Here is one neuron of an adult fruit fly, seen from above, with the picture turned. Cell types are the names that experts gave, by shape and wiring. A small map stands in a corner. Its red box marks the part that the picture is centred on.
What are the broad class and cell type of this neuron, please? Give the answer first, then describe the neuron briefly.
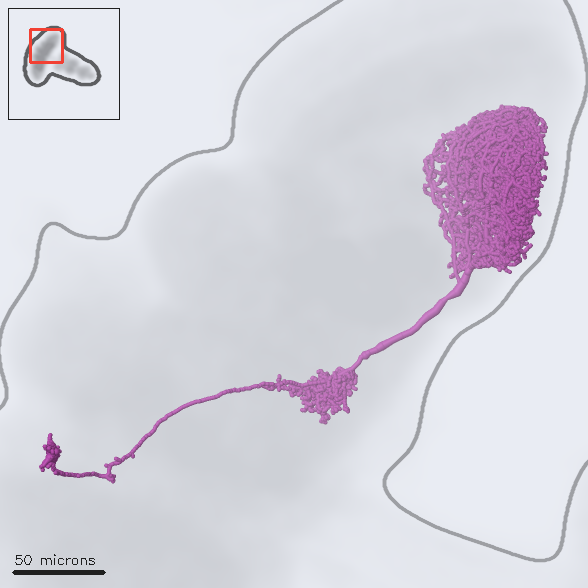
It is a visual centrifugal neuron. It is of cell type DCH. From left to right in the picture it spans about 300 microns. The picture shows dozens of branch ends.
